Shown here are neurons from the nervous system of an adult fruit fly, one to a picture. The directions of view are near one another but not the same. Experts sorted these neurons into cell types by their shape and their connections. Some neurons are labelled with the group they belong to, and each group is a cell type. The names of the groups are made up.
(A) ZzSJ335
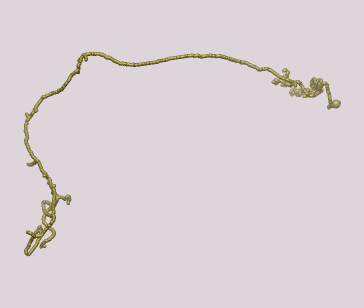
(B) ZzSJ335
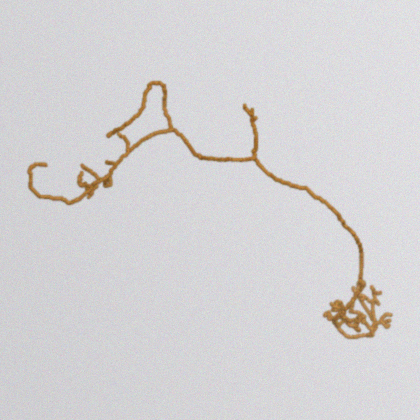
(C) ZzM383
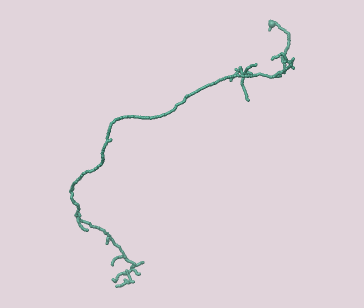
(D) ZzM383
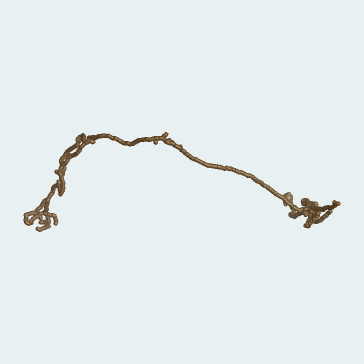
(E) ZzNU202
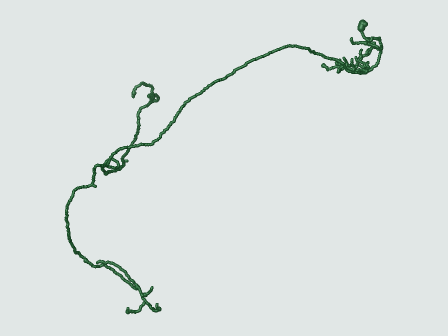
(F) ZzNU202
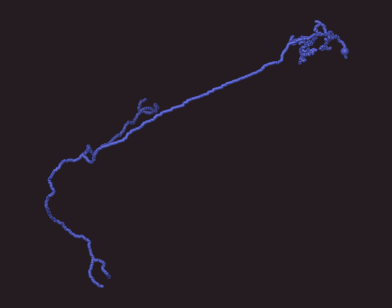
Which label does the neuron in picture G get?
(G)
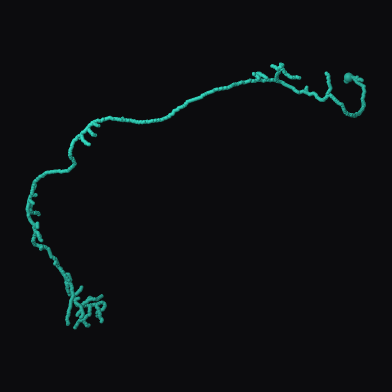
ZzM383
